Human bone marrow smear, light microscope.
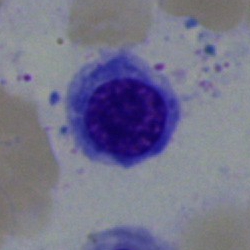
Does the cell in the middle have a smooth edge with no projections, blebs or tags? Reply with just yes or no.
No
